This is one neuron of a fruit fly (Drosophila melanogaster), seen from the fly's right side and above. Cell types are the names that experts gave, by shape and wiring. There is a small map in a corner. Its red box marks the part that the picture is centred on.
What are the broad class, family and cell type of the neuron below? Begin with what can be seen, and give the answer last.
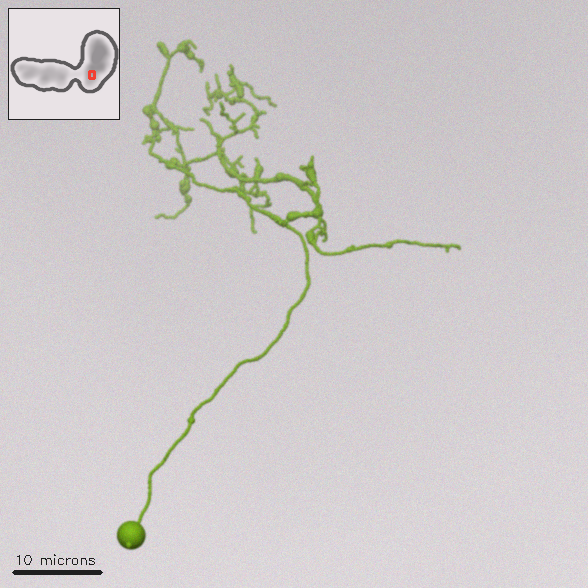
From top to bottom in the picture it spans about 60 microns. The picture shows dozens of branch ends. This is an optic-lobe intrinsic neuron. The family is Mi. Its cell type is Mi15.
